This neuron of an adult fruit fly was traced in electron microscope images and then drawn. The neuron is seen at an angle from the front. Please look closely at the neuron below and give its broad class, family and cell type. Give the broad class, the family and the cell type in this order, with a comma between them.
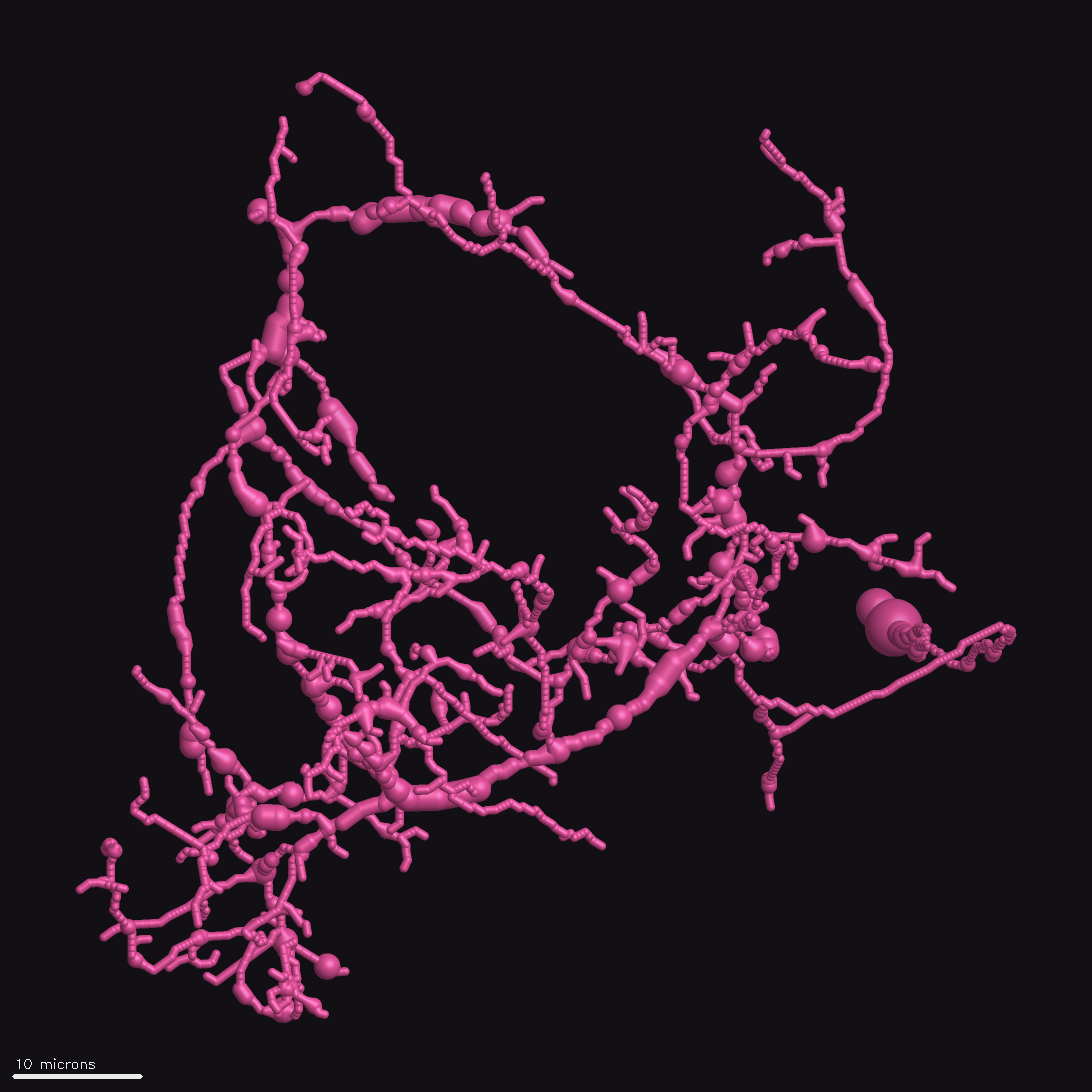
nerve-cord intrinsic neuron, hemilineage 20A.22A, IN20A.22A024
